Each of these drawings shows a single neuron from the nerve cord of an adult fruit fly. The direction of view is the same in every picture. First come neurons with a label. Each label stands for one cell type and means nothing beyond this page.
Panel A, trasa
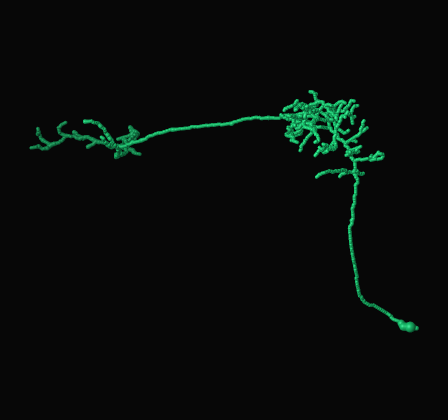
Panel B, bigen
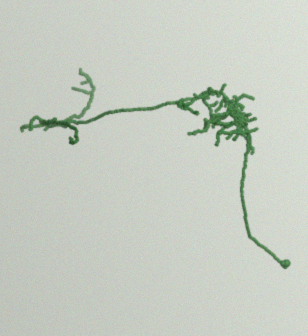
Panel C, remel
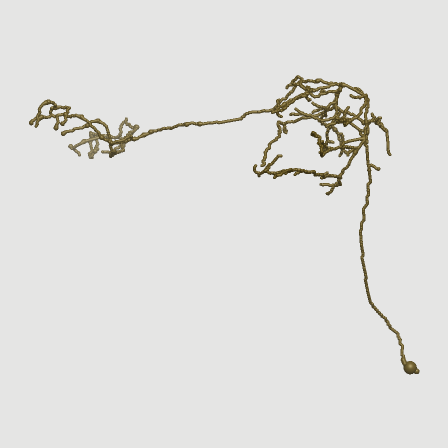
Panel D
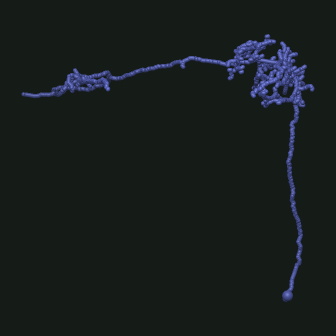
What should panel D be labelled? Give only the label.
bigen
